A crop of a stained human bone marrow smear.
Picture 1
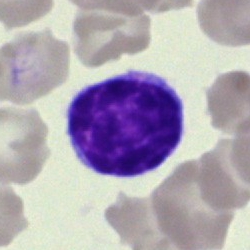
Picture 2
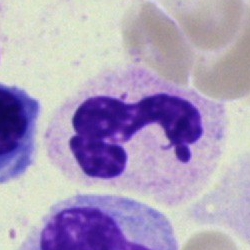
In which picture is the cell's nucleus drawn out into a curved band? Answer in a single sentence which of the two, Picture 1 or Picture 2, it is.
A curved band nucleus without separate lobes belongs to the cell in Picture 2.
